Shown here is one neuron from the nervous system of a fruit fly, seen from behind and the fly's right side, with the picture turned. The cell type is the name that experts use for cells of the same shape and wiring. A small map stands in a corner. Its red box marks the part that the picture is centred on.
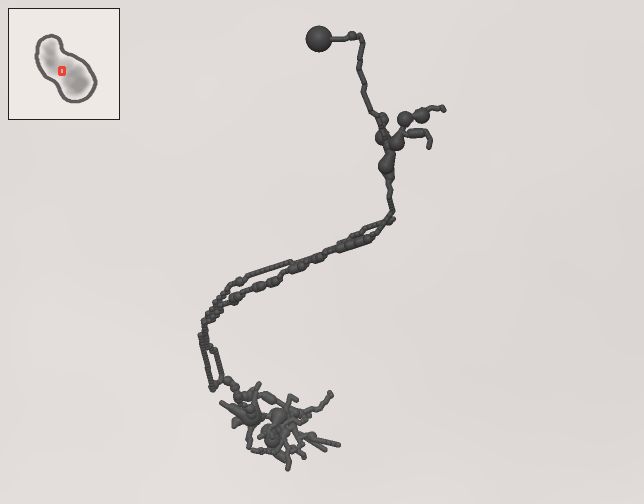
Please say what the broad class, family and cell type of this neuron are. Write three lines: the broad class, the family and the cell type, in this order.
optic-lobe intrinsic neuron
T
T4b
